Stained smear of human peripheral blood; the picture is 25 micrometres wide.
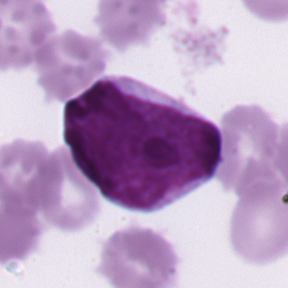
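Myeloblast. First, the outline is angular, with several straight edges meeting at corners, and the cell measures about 15 by 11 micrometres. Next, the nucleus measures about 14 by 10 micrometres and fills about 80% of the cell's area; its chromatin is finely stippled and fairly even, without coarse dark clumps. Then, one rounded nucleolus lies just right of the centre of the nucleus. Finally, the cytoplasm is a thin, pale lilac rim, widest along the upper edge of the cell.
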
